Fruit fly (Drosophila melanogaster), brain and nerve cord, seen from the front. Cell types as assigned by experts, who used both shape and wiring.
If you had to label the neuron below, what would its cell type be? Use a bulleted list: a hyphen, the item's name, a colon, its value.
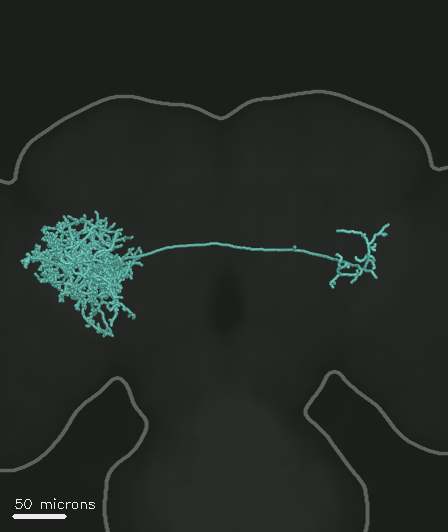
- cell type: AVLP258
